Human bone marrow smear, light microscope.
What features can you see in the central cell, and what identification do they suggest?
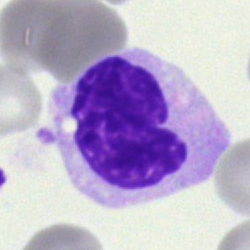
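Search the nucleus for a nucleolus and you will not find a distinct one. The cytoplasm is abundant, a pale lilac-grey, and shows no coarse granules. At the left edge of the nucleus sits one small, round, clear vacuole. This is a metamyelocyte.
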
